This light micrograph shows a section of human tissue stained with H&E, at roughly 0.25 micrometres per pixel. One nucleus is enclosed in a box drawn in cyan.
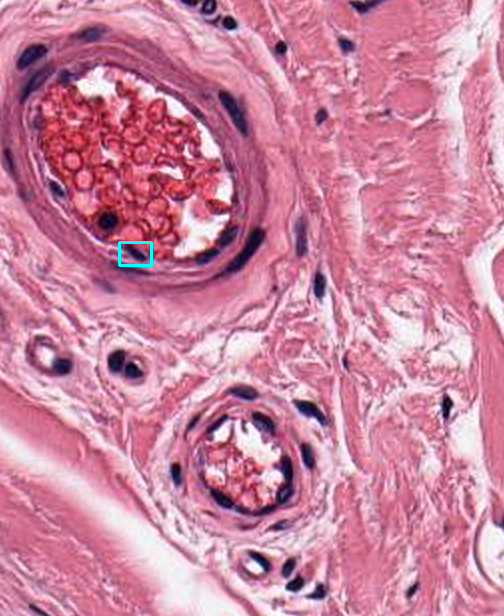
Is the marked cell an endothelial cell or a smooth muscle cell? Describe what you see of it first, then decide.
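The nucleus is thin, elongated and flattened, stretched along the curve of the vessel's inner surface. The nucleus stains dark and fairly evenly, with no internal detail visible at this scale. It lies right at the edge of the lumen of a large vessel, pressed against the packed round red discs that fill the lumen. No separate cytoplasm can be made out; at most, a very thin pink line runs along the lumen edge on either side of the nucleus. Just outside it, the vessel wall is made of concentric pink layers that run parallel to the nucleus. The marked cell is an endothelial cell.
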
